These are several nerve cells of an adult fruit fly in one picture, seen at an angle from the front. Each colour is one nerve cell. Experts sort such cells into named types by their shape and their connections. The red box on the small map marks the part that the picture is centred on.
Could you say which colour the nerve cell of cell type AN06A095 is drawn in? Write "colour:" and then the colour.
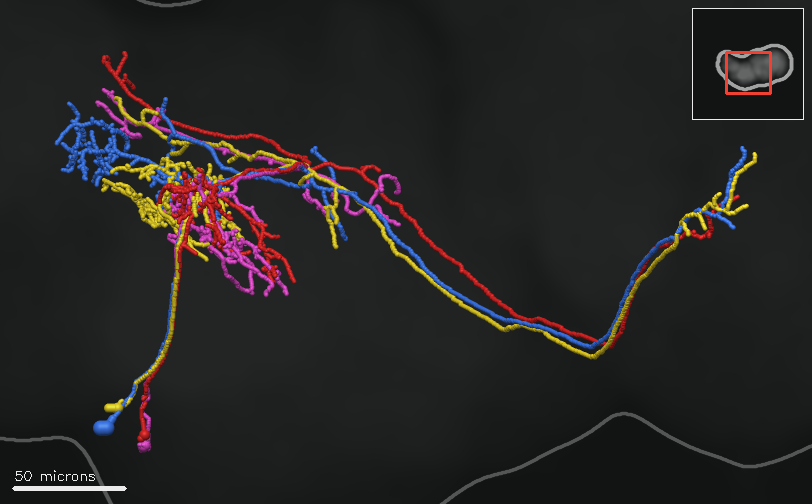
colour: yellow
